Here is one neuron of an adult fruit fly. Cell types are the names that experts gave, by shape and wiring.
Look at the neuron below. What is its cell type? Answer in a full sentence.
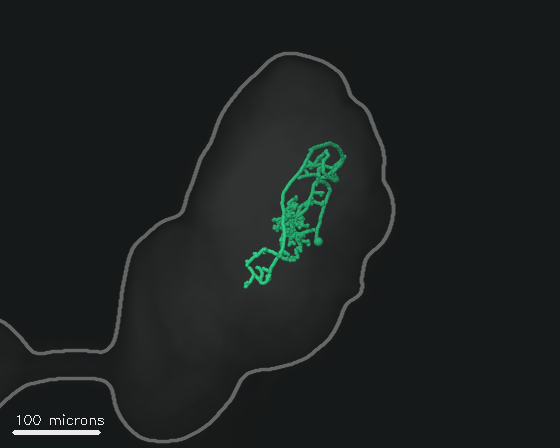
The cell type is AVLP140.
